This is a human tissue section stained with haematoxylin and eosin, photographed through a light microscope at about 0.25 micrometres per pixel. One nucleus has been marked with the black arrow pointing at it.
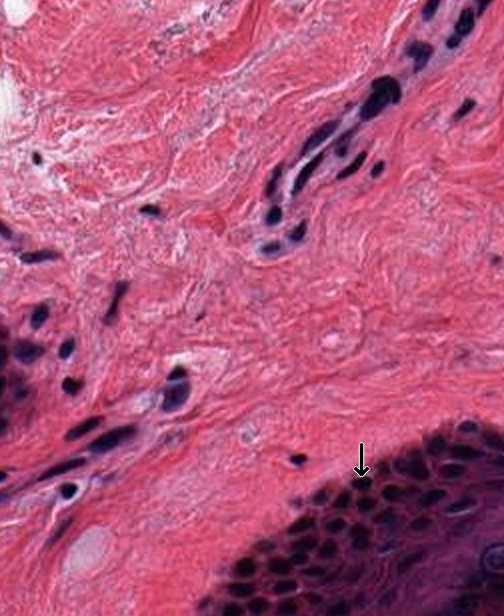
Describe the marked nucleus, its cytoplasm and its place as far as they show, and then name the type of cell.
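The nucleus is oval, dark and fairly evenly stained, about the same size as the nuclei crowded around it. The cell sits at the outermost edge of a tightly packed mass of cells, directly against the pink fibrous tissue beyond it. Little cytoplasm shows around the nucleus; it is purplish-pink and blends into that of its neighbours without a clear outline. Type of cell: keratinocyte.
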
